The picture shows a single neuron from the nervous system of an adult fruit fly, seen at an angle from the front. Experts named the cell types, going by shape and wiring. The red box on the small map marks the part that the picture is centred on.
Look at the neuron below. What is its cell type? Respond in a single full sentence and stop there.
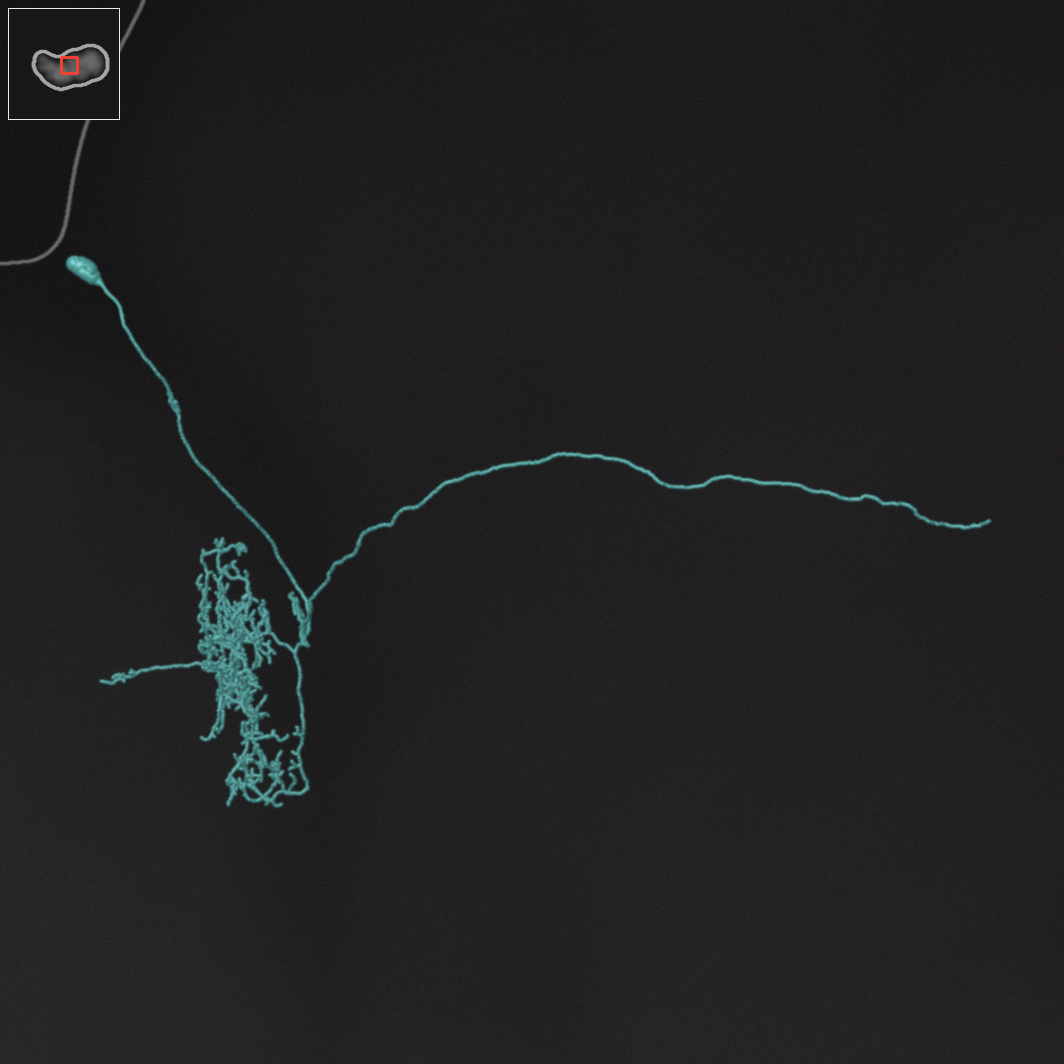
As a matter of cell type, the neuron is LC10b.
